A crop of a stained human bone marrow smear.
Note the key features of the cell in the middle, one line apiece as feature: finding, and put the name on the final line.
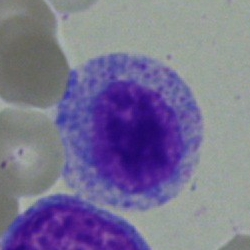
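Nucleus: off-centre, sitting toward the right side
Chromatin: deep purple, with scattered paler patches
Cytoplasm: rim widest on the left of the nucleus
Granules: numerous, purple, scattered throughout the cytoplasm
Name: myelocyte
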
